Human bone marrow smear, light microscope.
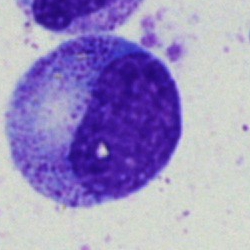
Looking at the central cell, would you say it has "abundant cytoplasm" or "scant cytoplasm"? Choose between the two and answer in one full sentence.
It is abundant cytoplasm that surrounds the nucleus of this cell.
